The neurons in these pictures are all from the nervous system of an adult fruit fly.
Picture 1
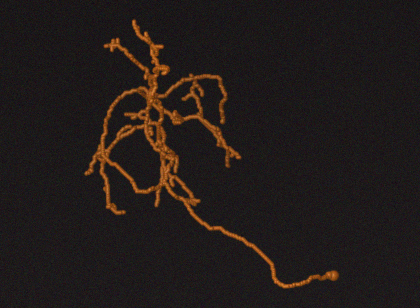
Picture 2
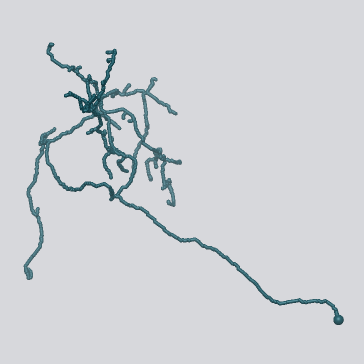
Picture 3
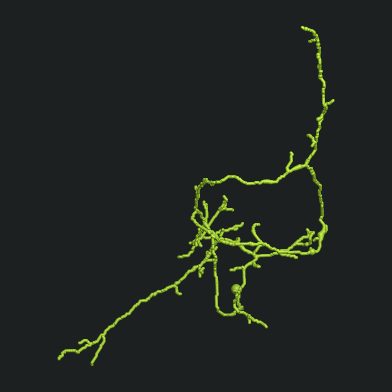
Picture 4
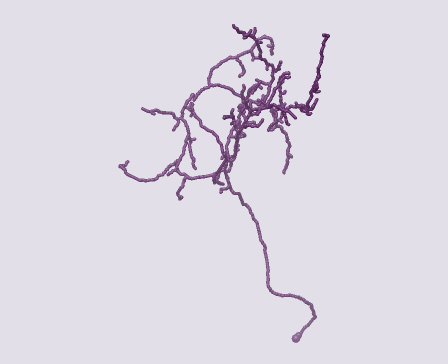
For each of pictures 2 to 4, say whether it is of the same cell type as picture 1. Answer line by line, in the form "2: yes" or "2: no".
2: yes
3: no
4: yes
